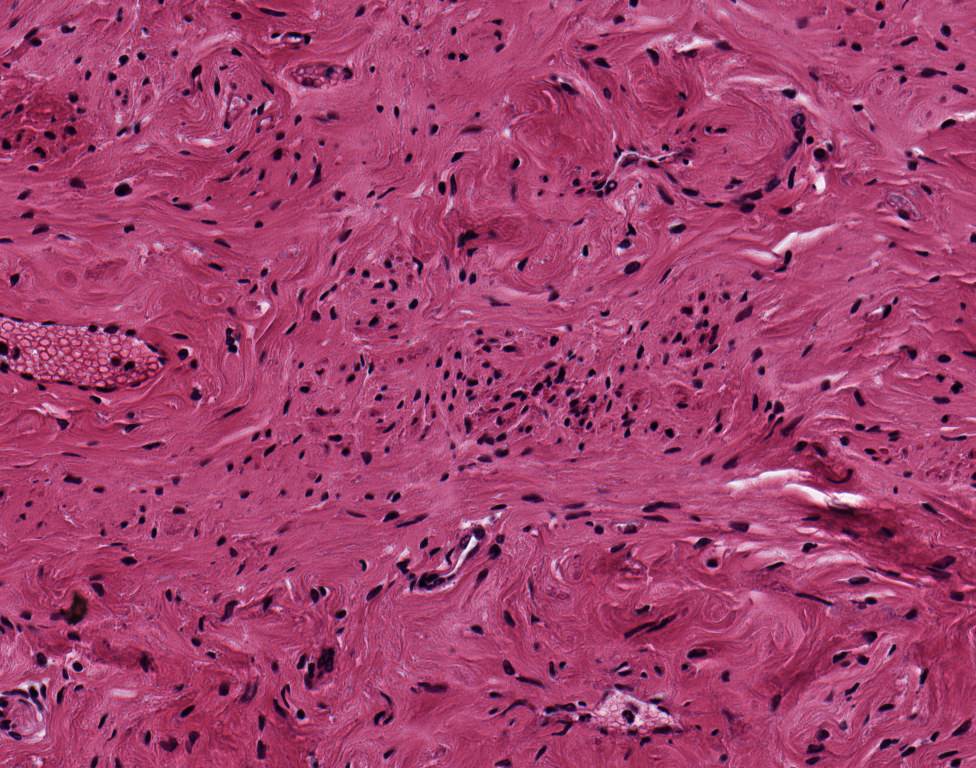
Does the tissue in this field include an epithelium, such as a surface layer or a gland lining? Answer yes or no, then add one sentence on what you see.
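No. The field contains no epithelium and no glands.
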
